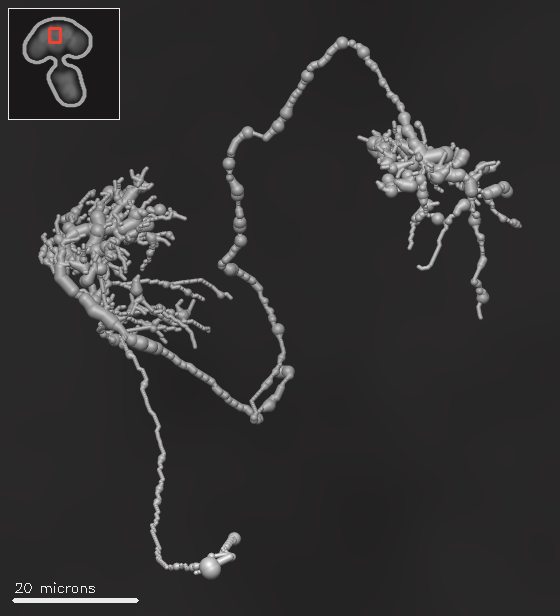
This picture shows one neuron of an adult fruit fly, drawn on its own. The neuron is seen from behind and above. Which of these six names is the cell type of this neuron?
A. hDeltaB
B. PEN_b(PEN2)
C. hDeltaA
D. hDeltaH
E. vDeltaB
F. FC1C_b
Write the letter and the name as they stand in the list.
D. hDeltaH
